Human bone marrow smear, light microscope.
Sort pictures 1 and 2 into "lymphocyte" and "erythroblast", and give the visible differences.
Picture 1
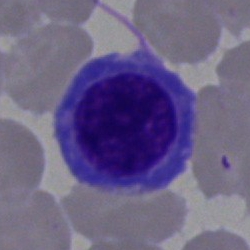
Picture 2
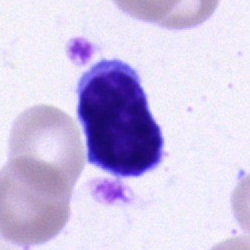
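In this pair, the erythroblast is in picture 1 and the lymphocyte in picture 2. Shape sets them apart: the erythroblast's outline is slightly irregular and angular rather than smoothly round, and a thin thread runs upward from its top edge, while the lymphocyte is oval and elongated from upper left to lower right. The nucleus fills most of the erythroblast and nearly the whole of the lymphocyte, where the chromatin is dense and stains dark purple throughout, with no nucleoli to be seen.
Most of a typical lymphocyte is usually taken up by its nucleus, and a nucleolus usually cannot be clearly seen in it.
The cytoplasm is also laid out differently: in the erythroblast it is deep blue and forms a rim all the way around the nucleus, whereas in the lymphocyte it is a thin blue rim seen mainly along the top edge.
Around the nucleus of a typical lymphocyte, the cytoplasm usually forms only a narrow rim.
Neither cell shows granules in its cytoplasm.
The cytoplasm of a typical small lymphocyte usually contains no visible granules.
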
